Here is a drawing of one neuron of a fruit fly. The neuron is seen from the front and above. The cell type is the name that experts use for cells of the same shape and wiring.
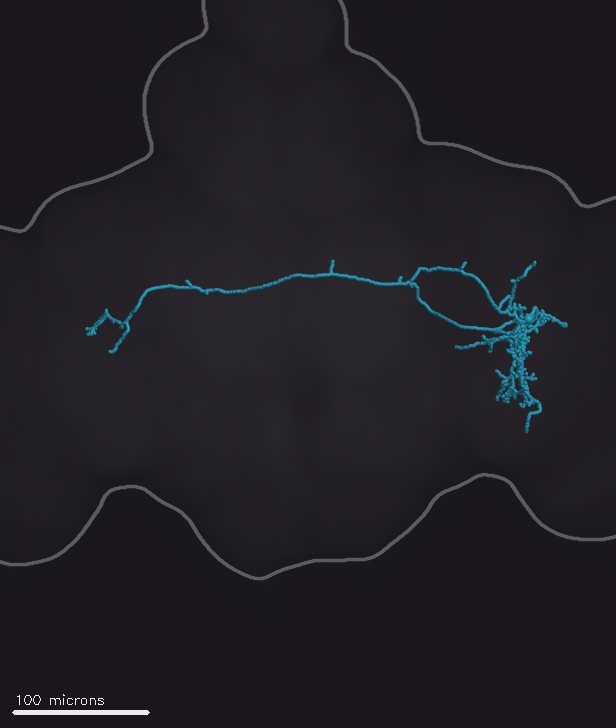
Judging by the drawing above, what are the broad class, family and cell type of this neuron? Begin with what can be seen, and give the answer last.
The cell body can be seen on the right of the picture. By the scale bar it is about 350 microns wide in this view. Its broad class is central-brain intrinsic neuron. Its family is hemilineage VLPl&d1_dorsal. Its cell type is CB2623.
